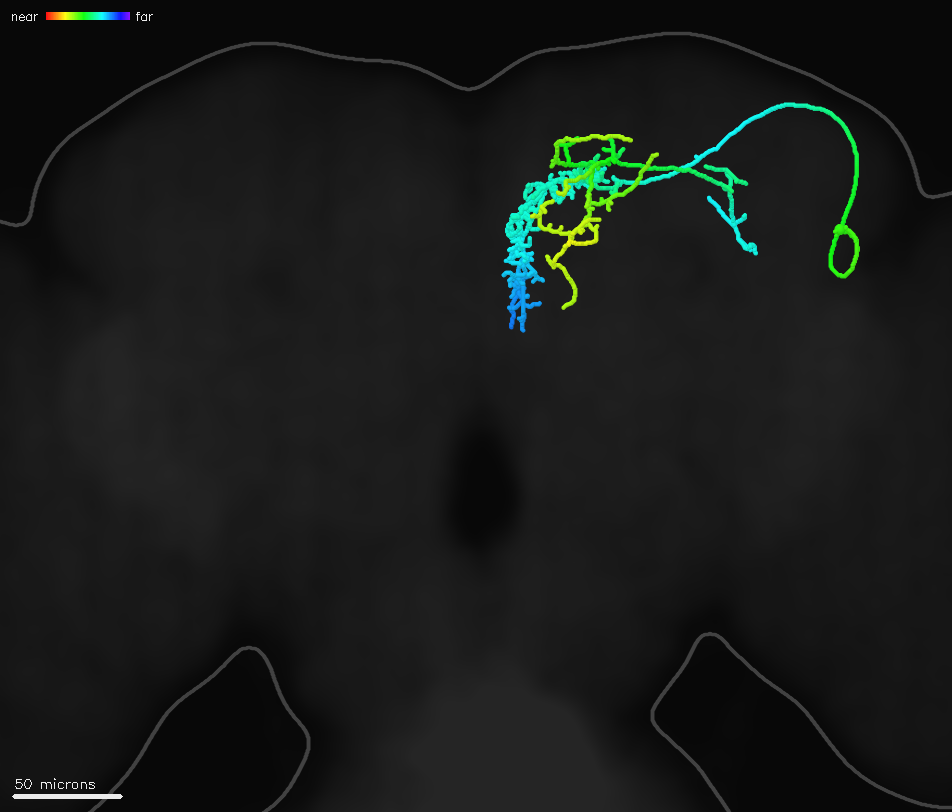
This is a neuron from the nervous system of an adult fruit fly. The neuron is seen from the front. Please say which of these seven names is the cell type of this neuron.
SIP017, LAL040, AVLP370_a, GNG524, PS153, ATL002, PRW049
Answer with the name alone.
ATL002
